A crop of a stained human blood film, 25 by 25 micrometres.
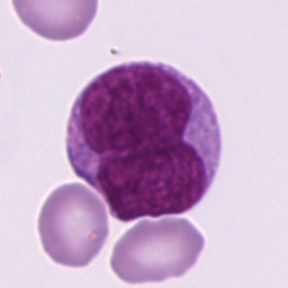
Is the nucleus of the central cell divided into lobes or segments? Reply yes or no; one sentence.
Yes, the nucleus of this cell is divided into two or more lobes.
